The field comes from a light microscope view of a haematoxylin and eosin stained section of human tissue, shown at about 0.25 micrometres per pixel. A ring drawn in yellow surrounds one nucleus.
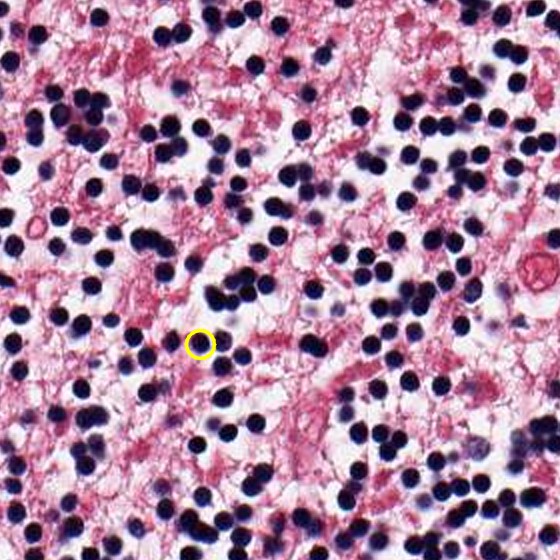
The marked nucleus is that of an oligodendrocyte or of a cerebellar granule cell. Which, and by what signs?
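The marked nucleus belongs to a cerebellar granule cell. The nucleus is round and about the same size as the many dark nuclei crowded around it. The nucleus is very dark and evenly stained throughout, with no visible inner detail. Almost no cytoplasm is visible; the dark nucleus borders directly on pale clear space and pink material. It lies close beside several similar round dark nuclei, set in a pink, wispy, fibrillar background with pale gaps.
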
